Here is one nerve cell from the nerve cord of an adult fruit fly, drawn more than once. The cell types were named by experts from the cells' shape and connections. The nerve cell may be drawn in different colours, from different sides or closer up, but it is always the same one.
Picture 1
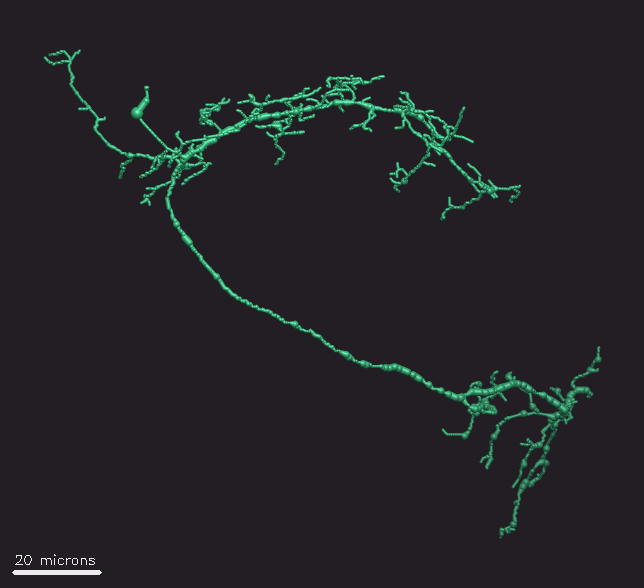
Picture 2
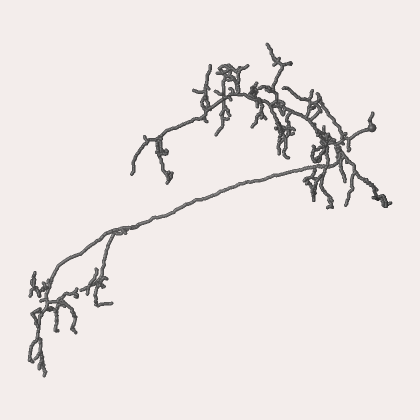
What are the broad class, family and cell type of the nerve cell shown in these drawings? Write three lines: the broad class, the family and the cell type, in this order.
nerve-cord intrinsic neuron
hemilineage 01A
IN01A071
